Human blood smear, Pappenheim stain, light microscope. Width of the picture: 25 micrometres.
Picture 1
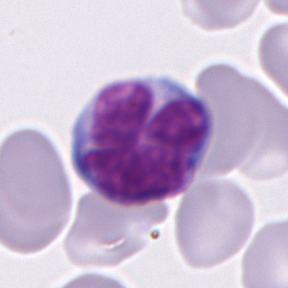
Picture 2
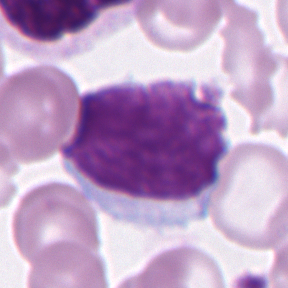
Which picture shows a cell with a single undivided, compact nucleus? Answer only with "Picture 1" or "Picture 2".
Picture 2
